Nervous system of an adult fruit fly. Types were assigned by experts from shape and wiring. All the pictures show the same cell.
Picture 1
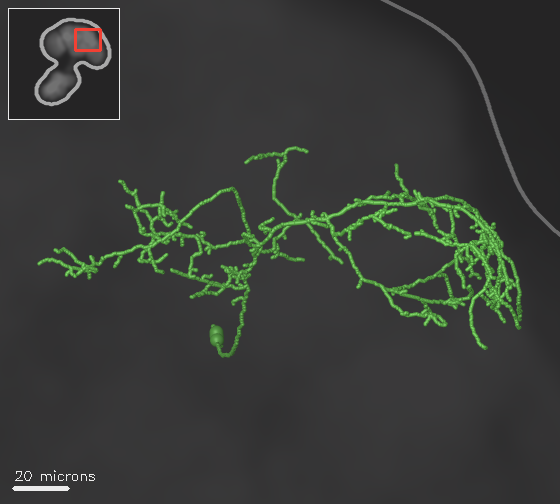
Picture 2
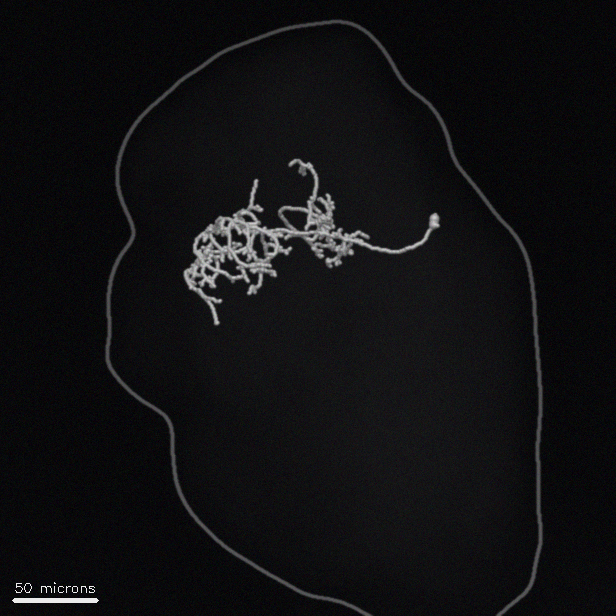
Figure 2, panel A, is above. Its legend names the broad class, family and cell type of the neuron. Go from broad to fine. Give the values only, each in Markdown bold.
**central-brain intrinsic neuron**, **hemilineage DL1_ventral**, **AVLP523**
